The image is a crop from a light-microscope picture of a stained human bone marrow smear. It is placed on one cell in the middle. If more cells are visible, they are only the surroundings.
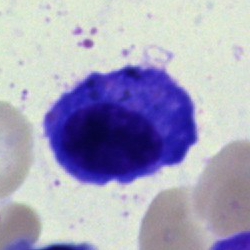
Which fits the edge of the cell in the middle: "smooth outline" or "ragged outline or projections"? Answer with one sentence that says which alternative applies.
This cell's outline is not smooth but rough.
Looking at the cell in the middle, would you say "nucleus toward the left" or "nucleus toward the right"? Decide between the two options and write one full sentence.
Most of the cytoplasm lies to the right of the nucleus.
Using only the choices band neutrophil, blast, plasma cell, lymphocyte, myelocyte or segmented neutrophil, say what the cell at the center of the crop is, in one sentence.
The cell the crop is centered on is a plasma cell.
